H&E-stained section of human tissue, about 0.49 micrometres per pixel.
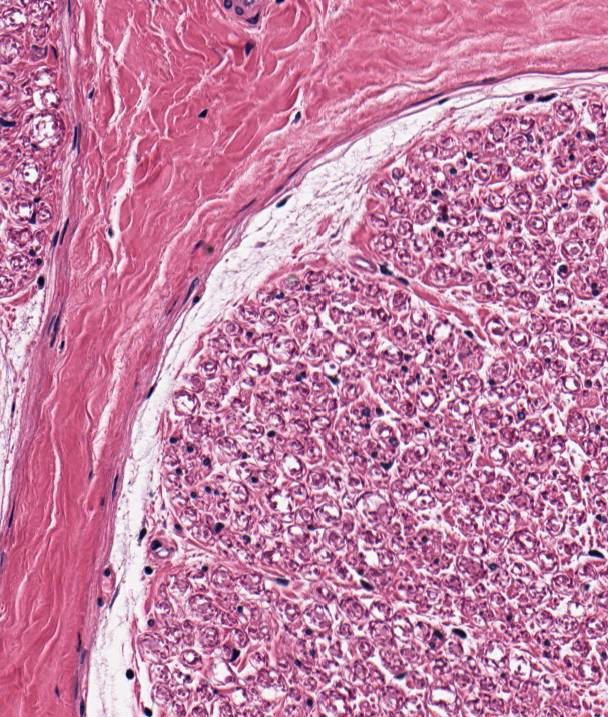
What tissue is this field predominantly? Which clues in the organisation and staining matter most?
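This field mainly shows a nerve fascicle, a large rounded bundle filling the right and lower part, with a second bundle's edge at the upper left margin. The fibres are cut in cross-section, so they appear as small round profiles packed closely together.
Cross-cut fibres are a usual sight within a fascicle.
A thin layer of flattened cells with elongated dark nuclei wraps the bundle's edge.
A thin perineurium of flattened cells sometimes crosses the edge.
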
